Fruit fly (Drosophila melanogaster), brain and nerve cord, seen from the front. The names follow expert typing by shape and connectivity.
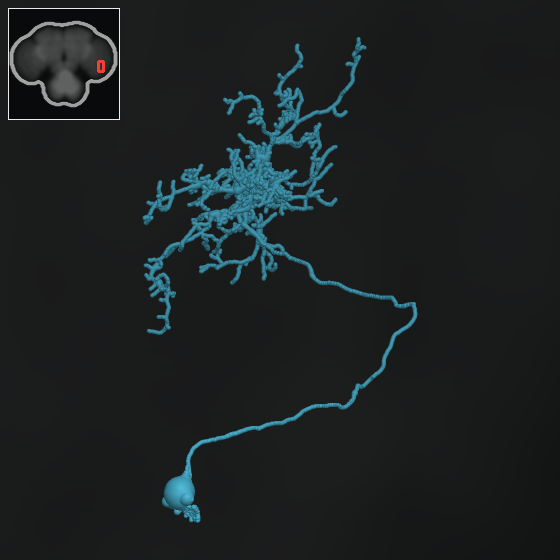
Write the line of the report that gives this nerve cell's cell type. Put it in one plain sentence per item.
The cell type is Dm8a.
